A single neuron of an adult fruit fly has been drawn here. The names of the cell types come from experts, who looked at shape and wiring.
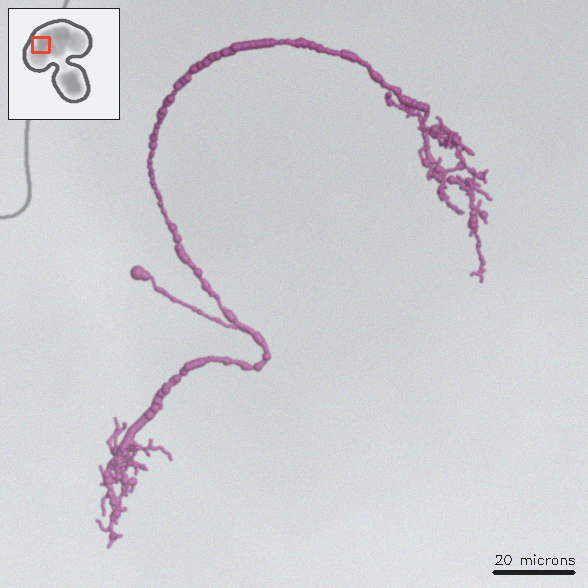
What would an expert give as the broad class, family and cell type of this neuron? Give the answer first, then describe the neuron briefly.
It is a visual projection neuron. Its family is hemilineage VPNd3. Its cell type is LC9. The cell body is on the left of the picture. By the scale bar it is about 130 microns tall in this view. Dozens of branch ends can be seen.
